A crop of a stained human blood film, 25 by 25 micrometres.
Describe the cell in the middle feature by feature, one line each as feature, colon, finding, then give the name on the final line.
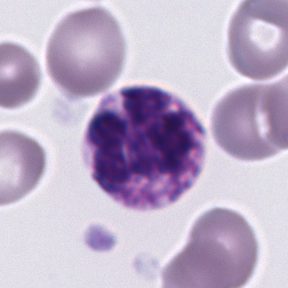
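Outline: round, smooth edge
Size: about 11 micrometres across
Lobes: several, dark purple, filling most of the cell
Granules: coarse, pink-to-violet, crowding the cytoplasm, clearest in the lower part
Cytoplasm: only a little between granules, pale pinkish
Name: basophil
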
